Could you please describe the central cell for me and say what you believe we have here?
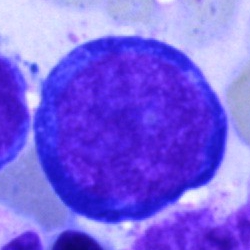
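Chromatin: fine and evenly spread, with no coarse clumps. Cytoplasm: deep blue, without granules. Adjacent: another nucleated cell, cut off by the frame, lies just to the left. Identification: proerythroblast.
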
